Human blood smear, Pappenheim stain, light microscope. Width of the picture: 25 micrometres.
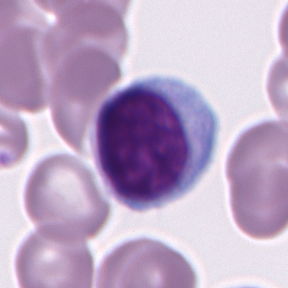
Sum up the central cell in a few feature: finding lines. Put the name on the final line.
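Outline: round and smooth
Cell size: about 11 micrometres across
Nuclear shape: oval, without indentation or lobes
Nuclear size: about 10 by 8 micrometres
Nuclear share: about 60% of the cell's area
Nuclear position: toward the left of the cell
Cytoplasm: pale blue crescent on the right side
Name: typical lymphocyte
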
